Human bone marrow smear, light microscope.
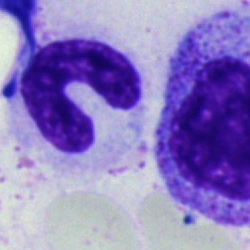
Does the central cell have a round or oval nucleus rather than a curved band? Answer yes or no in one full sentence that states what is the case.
No, the nucleus is not a compact round or oval mass but a curved band without separate lobes.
